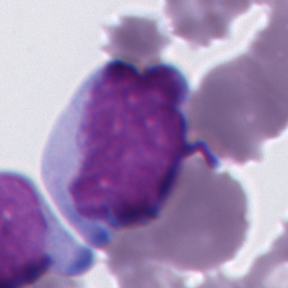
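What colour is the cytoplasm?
Pale blue, and I can't make out any granules in it.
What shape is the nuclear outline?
There's a notch at its top edge, and a thin dark strand sticks out from its right edge.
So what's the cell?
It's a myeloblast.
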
